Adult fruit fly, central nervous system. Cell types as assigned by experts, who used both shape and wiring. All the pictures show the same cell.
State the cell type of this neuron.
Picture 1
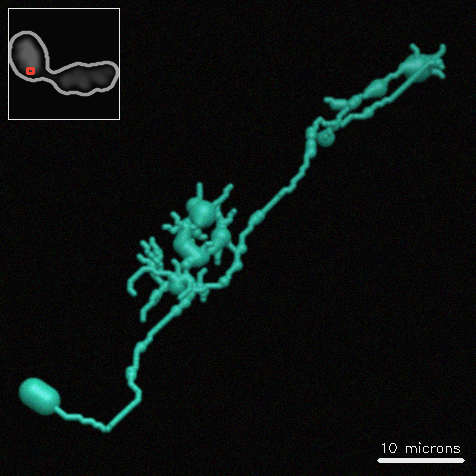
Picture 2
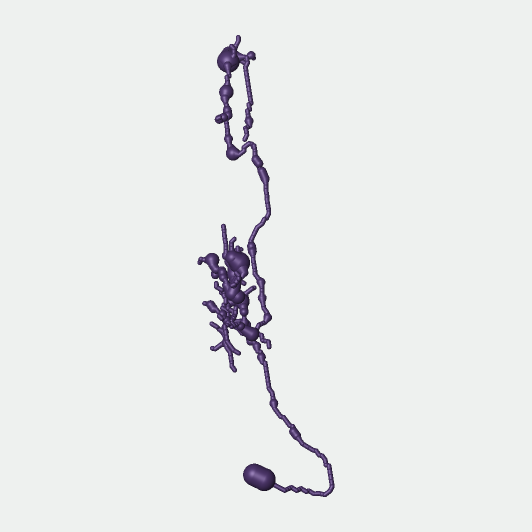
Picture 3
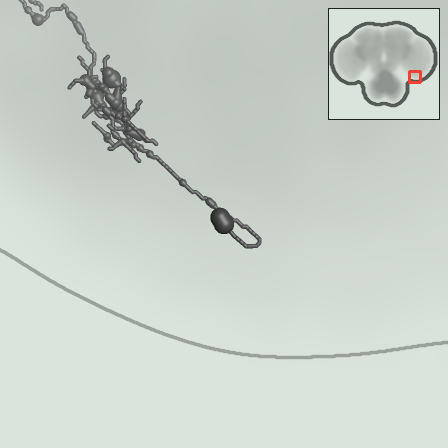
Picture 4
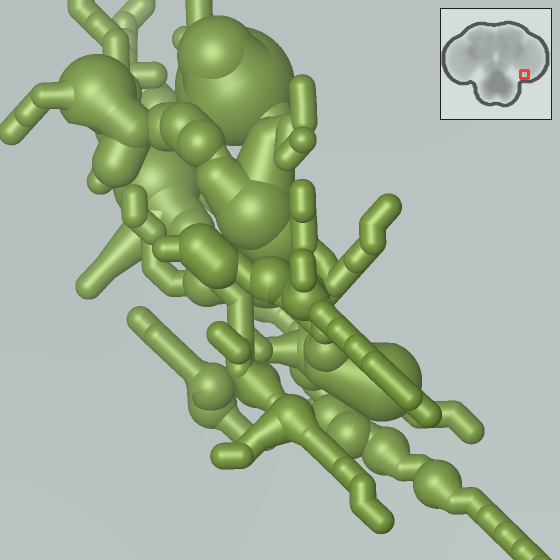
Mi9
